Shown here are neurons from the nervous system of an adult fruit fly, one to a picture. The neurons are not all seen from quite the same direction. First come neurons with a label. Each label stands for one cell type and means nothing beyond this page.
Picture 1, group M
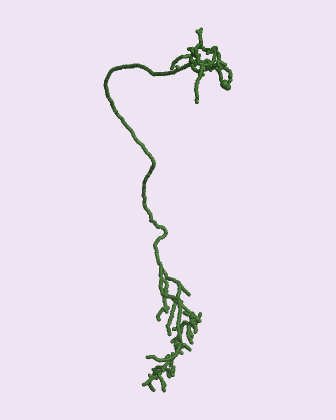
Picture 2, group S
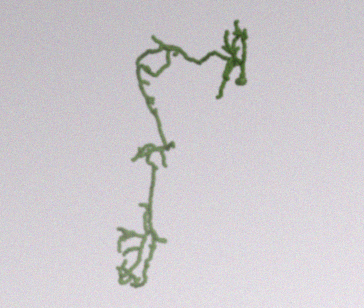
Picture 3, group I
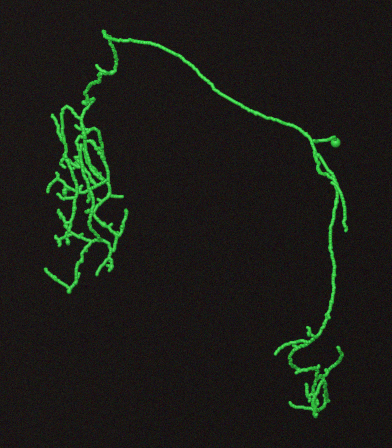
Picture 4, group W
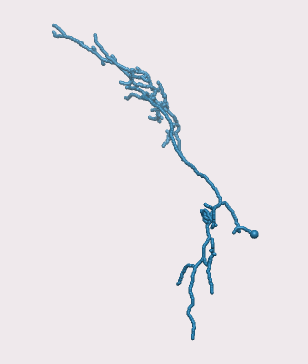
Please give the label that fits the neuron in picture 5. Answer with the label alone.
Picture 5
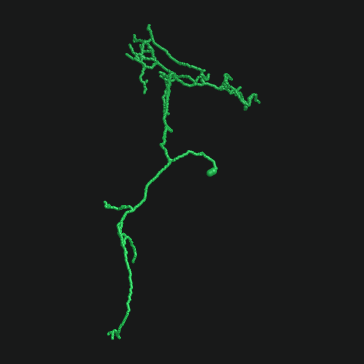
group W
